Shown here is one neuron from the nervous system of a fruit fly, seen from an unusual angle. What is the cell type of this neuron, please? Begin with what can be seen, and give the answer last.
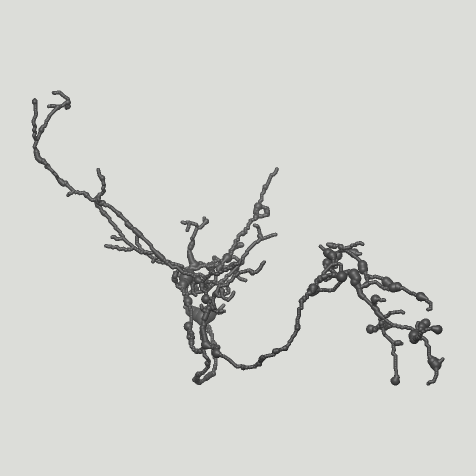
The picture shows dozens of branch ends. In this view it is wider than it is tall. This is a nerve-cord intrinsic neuron. The cell type is IN09A076.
